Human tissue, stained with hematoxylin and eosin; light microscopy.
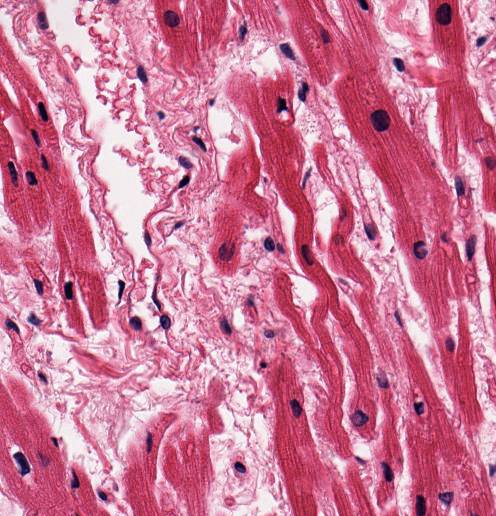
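Atrial appendage of the heart. Several muscle fibres branch to join neighbours, and some nuclei have a small pale zone at their ends. Between the fibres in the upper left-centre lies loose, pale pink, wavy collagen with scattered small dark spindle nuclei. No fat cells appear.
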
